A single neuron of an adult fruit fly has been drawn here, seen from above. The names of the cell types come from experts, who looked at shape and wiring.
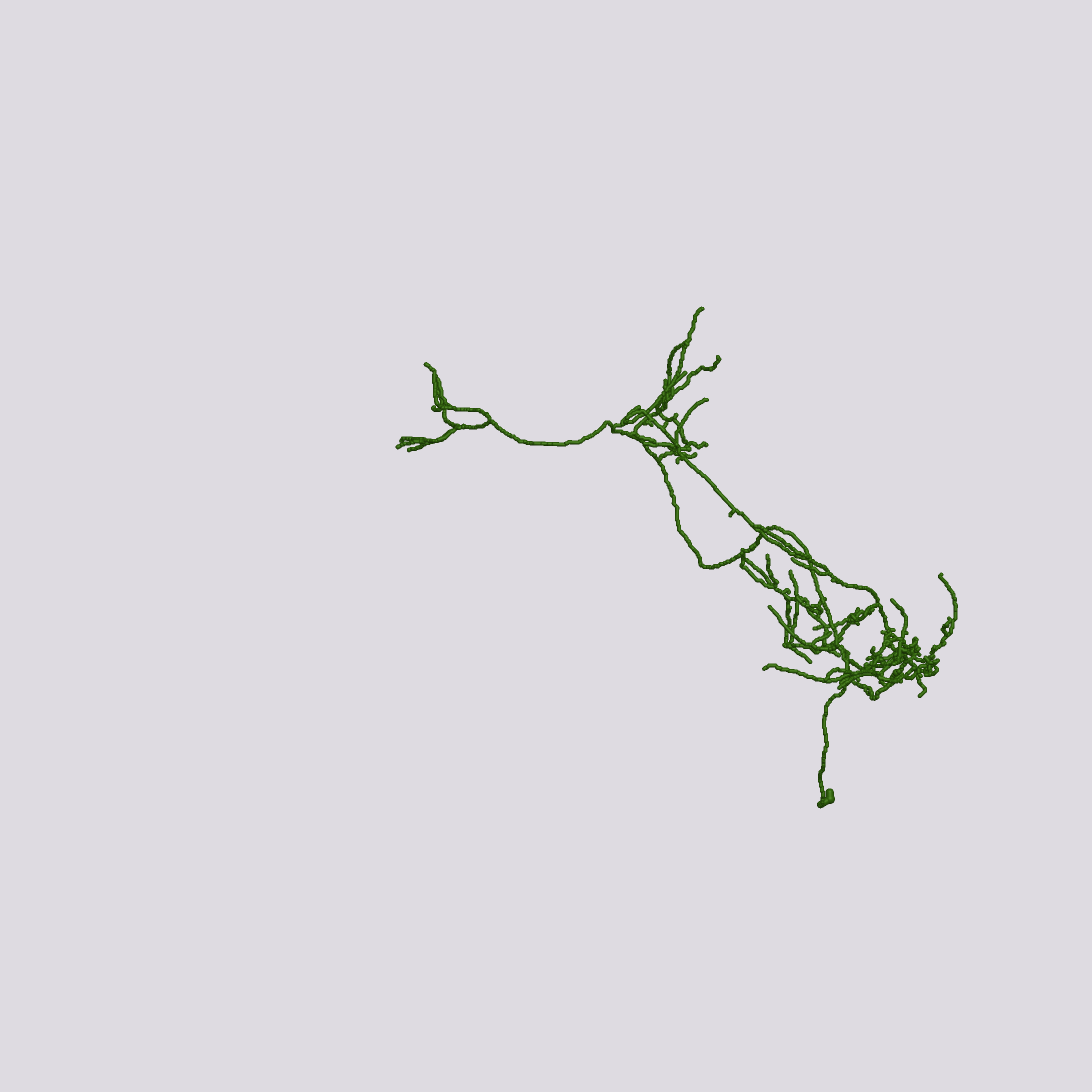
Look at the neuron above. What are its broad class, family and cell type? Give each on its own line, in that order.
central-brain intrinsic neuron
hemilineage VLPl&p1_posterior
ALIN3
